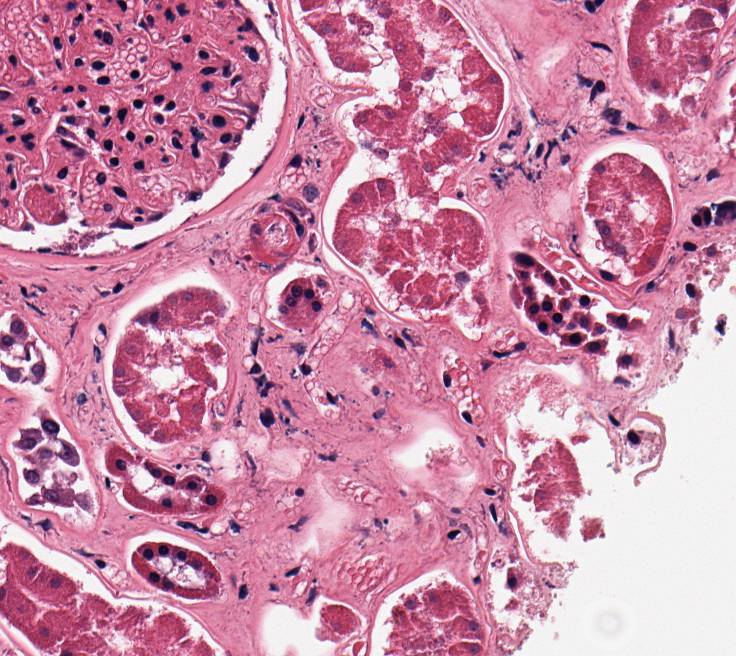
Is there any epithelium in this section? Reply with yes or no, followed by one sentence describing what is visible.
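Yes. Most tubules in the field are lined by cells with abundant granular eosinophilic cytoplasm.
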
